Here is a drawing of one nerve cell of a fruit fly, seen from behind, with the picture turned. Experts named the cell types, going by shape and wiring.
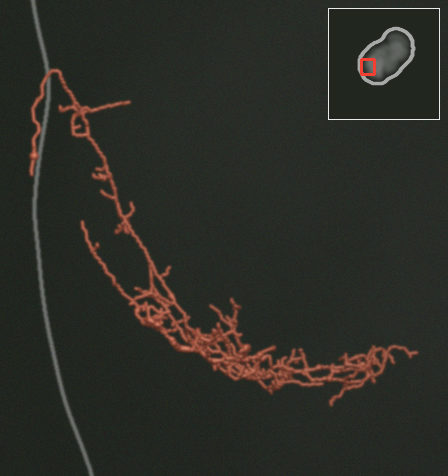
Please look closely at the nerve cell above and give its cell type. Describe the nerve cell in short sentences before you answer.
Dozens of branch ends can be seen. As drawn here it is about as wide as it is tall. Its broad class is nerve-cord intrinsic neuron. Its cell type is IN13A062.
